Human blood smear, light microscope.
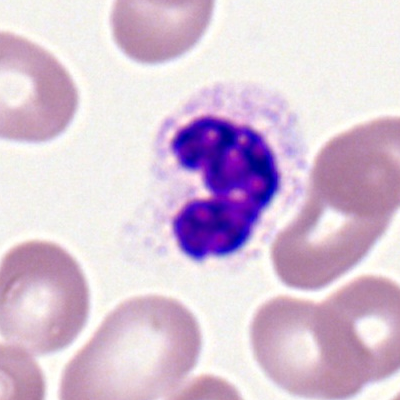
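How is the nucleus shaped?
Split into lobes curving around a notch that opens to the left, its chromatin dark purple and coarsely clumped.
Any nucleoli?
None visible.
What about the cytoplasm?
Fine lilac granules scattered through it.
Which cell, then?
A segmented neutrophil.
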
